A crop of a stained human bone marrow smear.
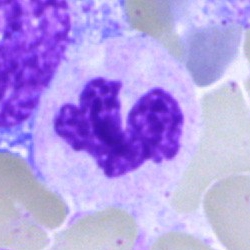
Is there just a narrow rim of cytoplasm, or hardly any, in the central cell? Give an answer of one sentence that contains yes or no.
No, the nucleus does not fill most of the cell; the cytoplasm is plentiful.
